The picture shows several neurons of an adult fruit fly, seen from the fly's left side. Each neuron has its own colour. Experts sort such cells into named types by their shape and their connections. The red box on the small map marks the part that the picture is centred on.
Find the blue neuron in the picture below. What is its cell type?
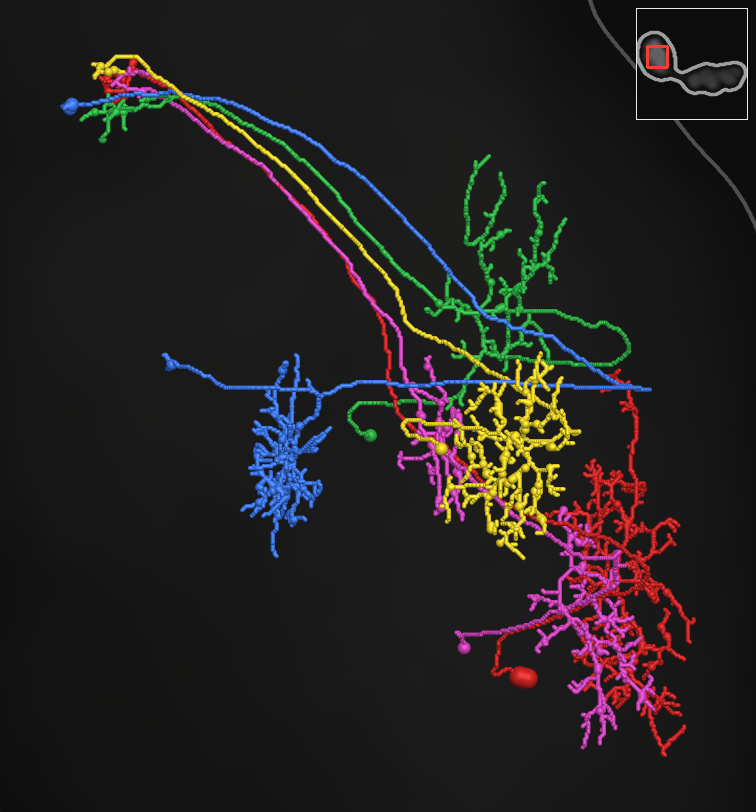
MeTu3c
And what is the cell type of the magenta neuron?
MeTu4c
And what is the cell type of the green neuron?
MeTu4e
